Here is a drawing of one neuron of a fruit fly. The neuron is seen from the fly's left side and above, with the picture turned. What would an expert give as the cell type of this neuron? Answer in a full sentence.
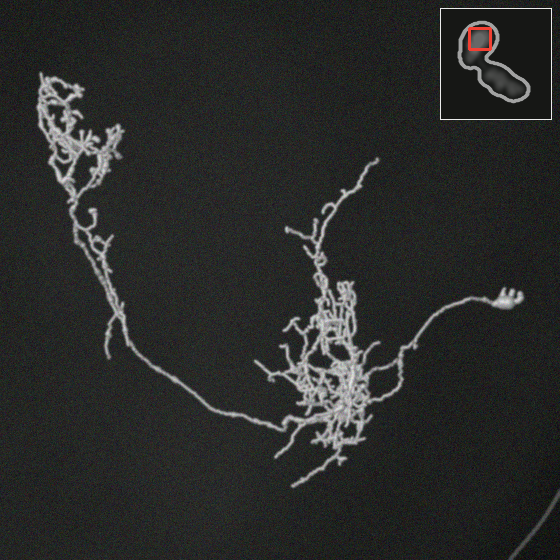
The cell type is LAL146.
